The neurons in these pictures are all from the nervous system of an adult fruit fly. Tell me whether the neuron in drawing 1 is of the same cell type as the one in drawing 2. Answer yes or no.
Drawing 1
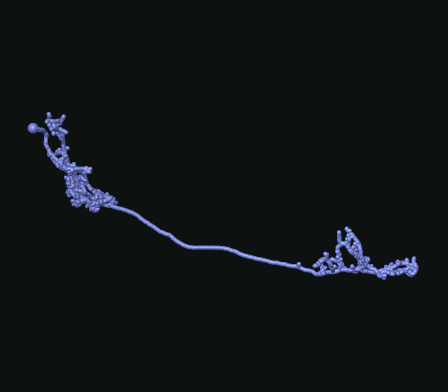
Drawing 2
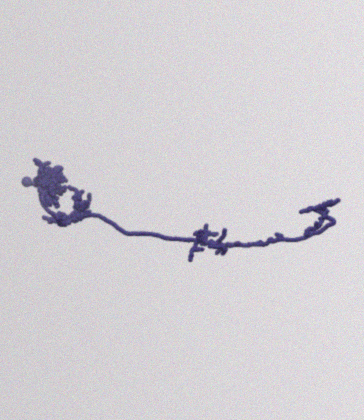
no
